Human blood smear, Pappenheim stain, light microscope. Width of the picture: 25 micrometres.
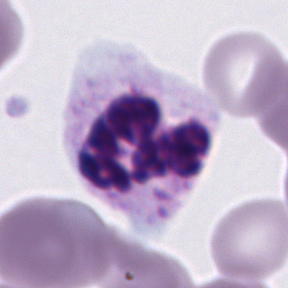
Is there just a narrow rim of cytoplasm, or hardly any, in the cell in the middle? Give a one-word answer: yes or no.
No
